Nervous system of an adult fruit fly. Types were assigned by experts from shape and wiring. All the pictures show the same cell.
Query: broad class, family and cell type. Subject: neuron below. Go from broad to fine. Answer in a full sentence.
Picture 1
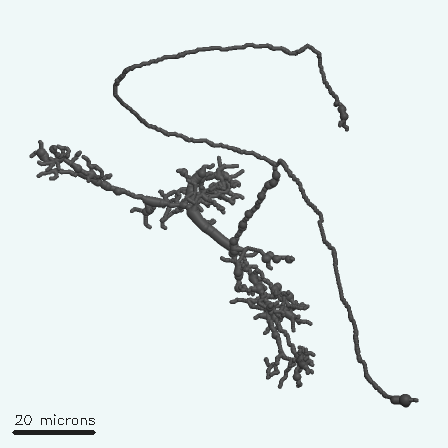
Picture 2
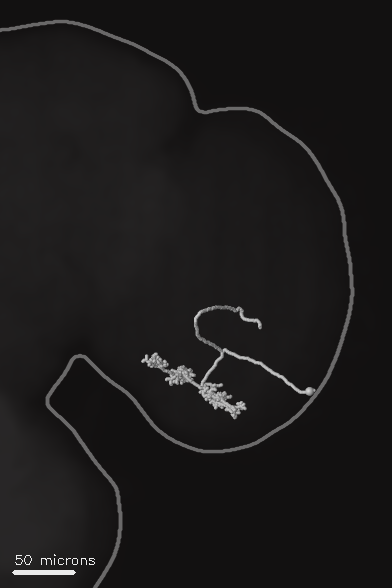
A visual projection neuron of the TmY family, type TmY14.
